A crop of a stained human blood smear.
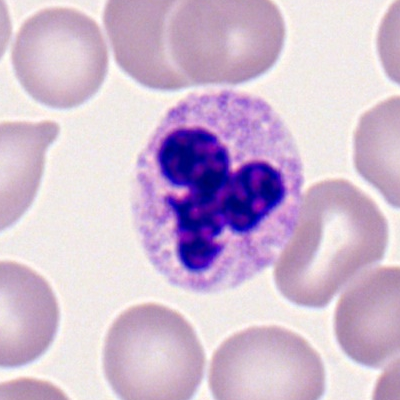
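Segmented neutrophil, the cell at the centre of the field. First, its outline is round to slightly oval and smooth. Next, the chromatin is dark purple and coarsely clumped. Last, the cytoplasm is abundant and pale pinkish-lilac, with fine small lilac granules scattered throughout it.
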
